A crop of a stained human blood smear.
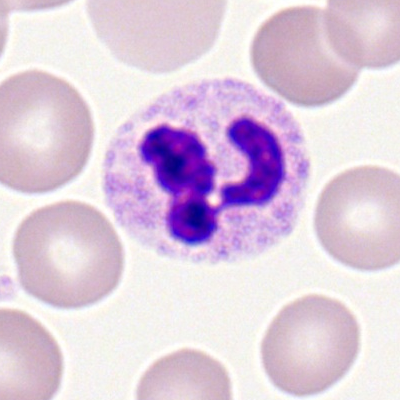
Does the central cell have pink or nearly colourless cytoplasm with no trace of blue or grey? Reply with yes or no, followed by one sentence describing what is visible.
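Yes. The cytoplasm is plentiful and pale pink.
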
